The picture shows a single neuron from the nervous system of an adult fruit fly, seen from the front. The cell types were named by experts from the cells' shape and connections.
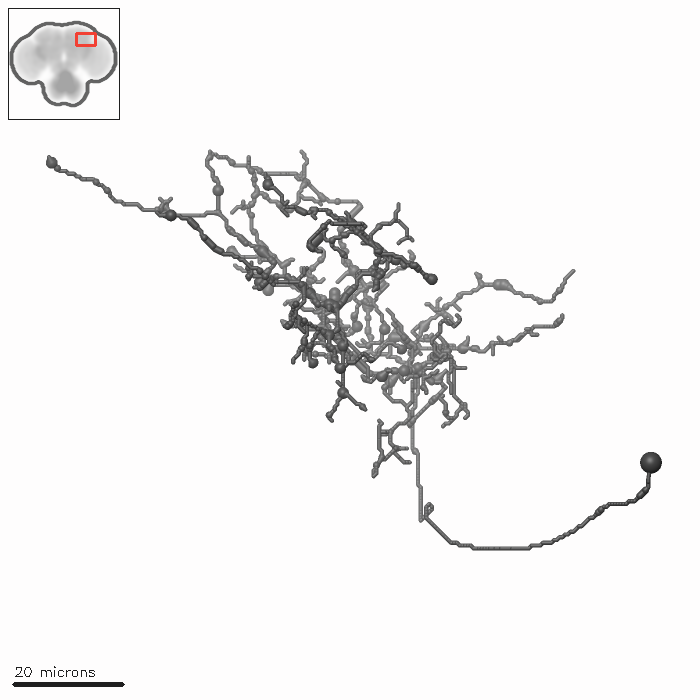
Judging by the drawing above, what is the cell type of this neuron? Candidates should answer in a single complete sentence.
By type, the neuron is LHAV3g1.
